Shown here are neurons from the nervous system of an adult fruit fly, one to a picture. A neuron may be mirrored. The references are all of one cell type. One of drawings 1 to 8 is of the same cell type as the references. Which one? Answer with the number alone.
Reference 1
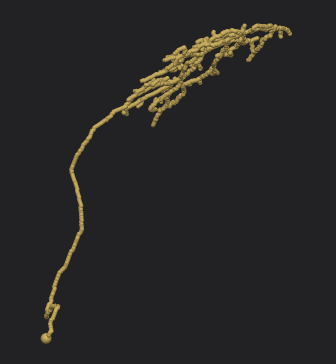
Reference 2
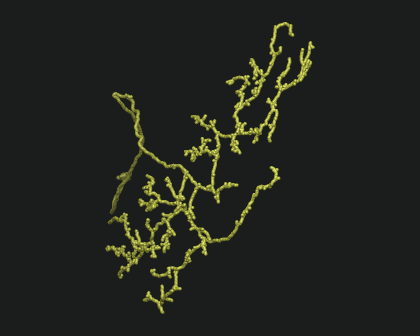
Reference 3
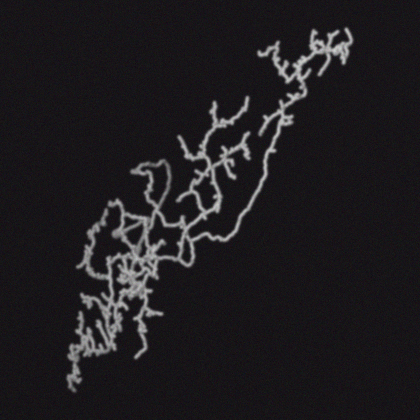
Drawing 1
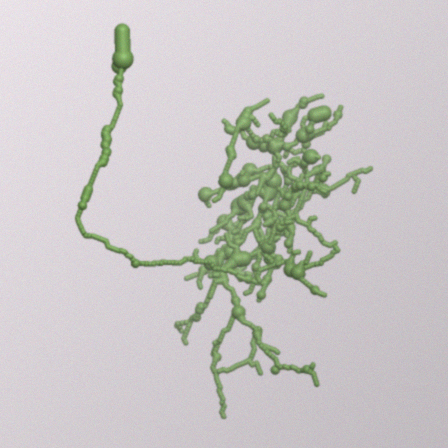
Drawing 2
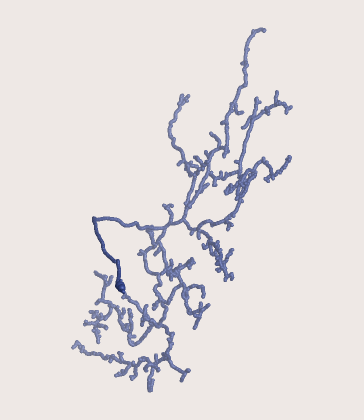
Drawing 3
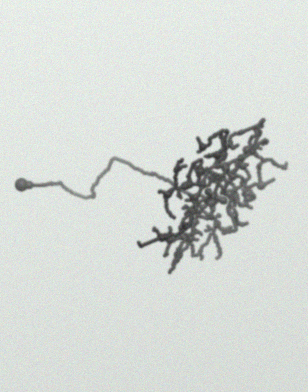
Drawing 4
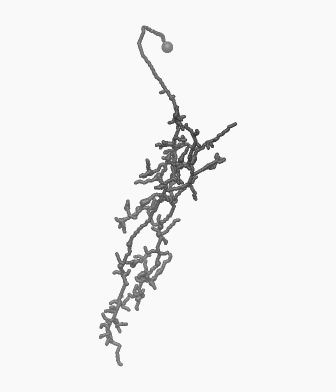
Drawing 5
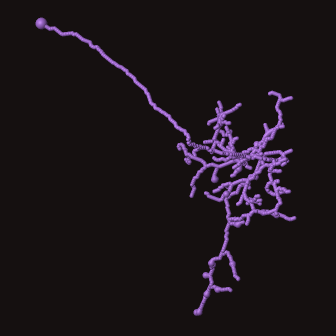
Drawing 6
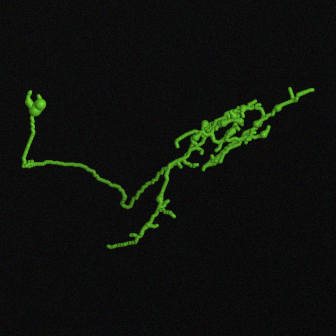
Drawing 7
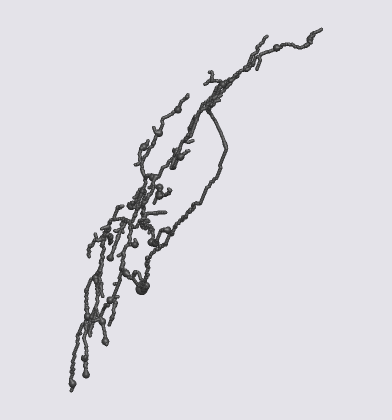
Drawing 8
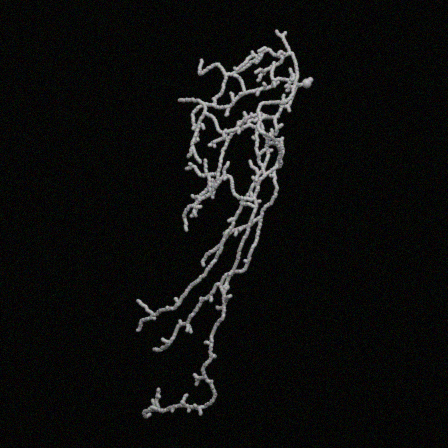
7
